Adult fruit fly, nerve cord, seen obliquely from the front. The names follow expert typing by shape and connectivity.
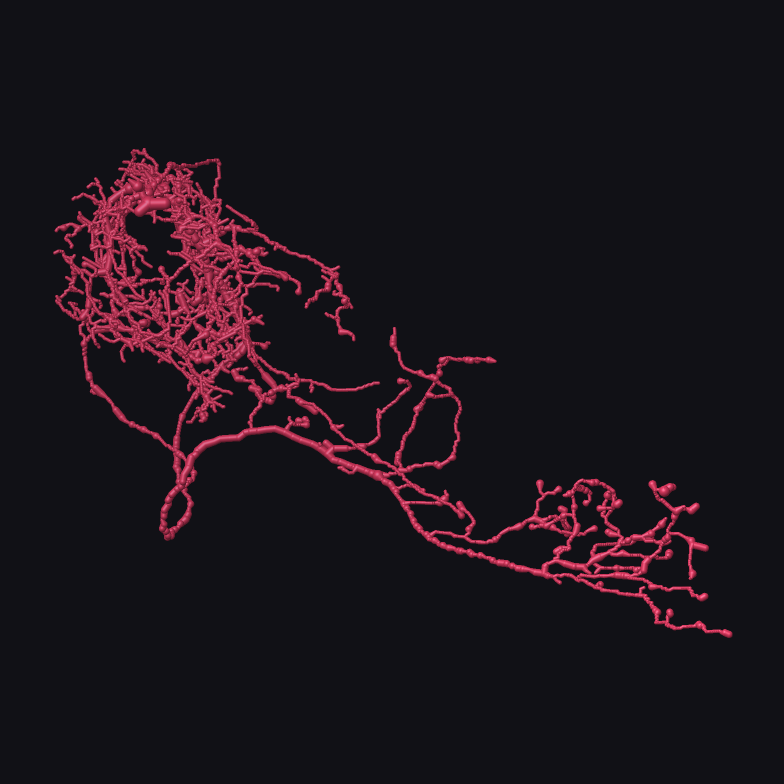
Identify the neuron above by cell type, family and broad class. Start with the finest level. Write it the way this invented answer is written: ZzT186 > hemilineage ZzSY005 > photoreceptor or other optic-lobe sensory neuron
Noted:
IN17A011 > hemilineage 17A > nerve-cord intrinsic neuron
